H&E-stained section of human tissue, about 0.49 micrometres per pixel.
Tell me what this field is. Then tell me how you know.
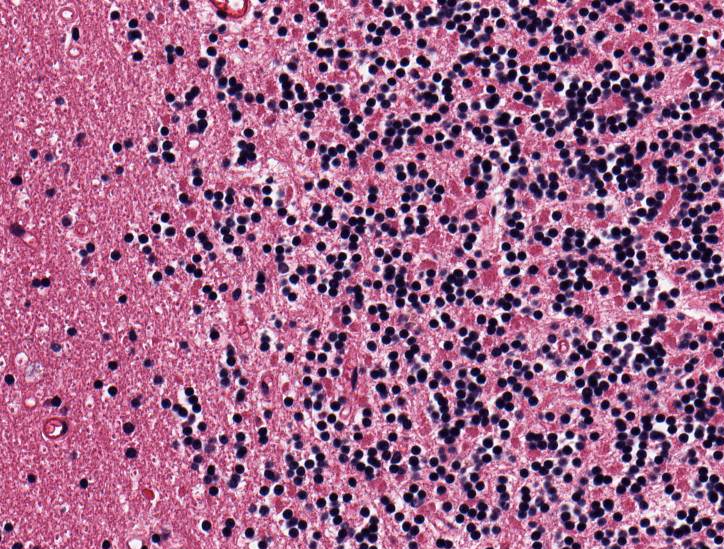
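Granular layer of the cerebellum, which forms the densely nucleated zone over roughly the right two-thirds of the field. Small round, darkly staining nuclei with scarcely any visible cytoplasm crowd this zone, and small irregular pink islands free of nuclei lie among them.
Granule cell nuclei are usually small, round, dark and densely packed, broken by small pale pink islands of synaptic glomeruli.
At the left, a pale pink zone with sparse nuclei meets it along a ragged border running roughly top to bottom.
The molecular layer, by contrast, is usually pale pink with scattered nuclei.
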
